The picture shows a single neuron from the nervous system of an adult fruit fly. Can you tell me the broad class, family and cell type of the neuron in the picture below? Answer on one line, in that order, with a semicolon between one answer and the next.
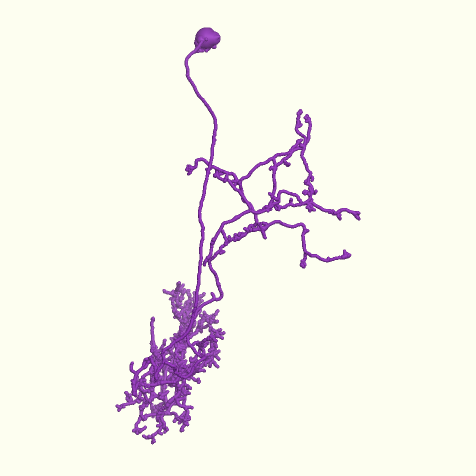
optic-lobe intrinsic neuron; Li; Li21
